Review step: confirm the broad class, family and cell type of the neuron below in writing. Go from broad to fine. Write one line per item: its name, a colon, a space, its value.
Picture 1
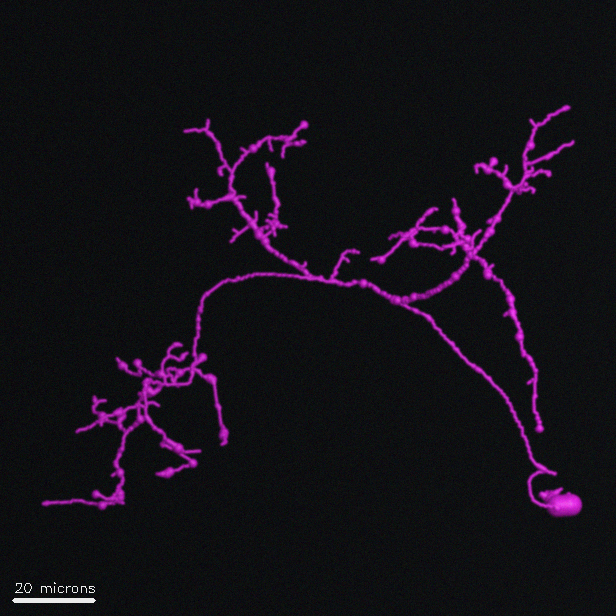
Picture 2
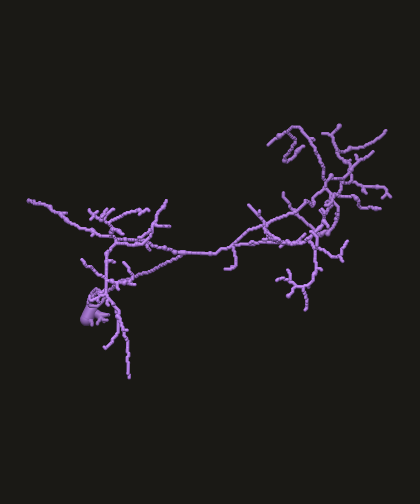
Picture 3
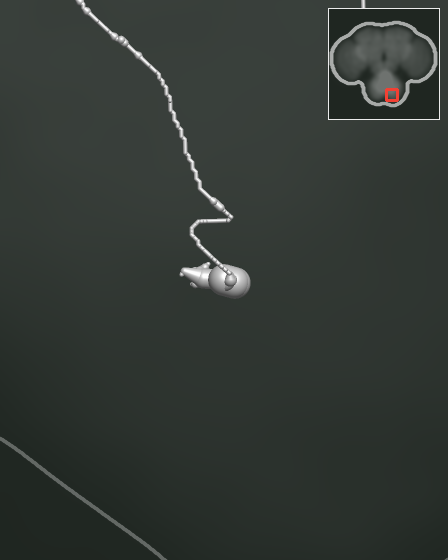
broad class: nerve-cord intrinsic neuron
family: hemilineage 12B
cell type: IN12B086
